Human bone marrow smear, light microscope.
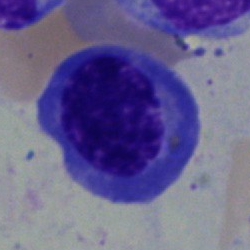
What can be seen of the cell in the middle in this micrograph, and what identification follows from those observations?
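Against the right side of the nucleus lies a paler zone of cytoplasm, and that cytoplasm shows no granules. Within the nucleus, dark purple chromatin is coarsely clumped, with paler spaces between the clumps, and no distinct nucleolus is visible. The cell is an erythroblast.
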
